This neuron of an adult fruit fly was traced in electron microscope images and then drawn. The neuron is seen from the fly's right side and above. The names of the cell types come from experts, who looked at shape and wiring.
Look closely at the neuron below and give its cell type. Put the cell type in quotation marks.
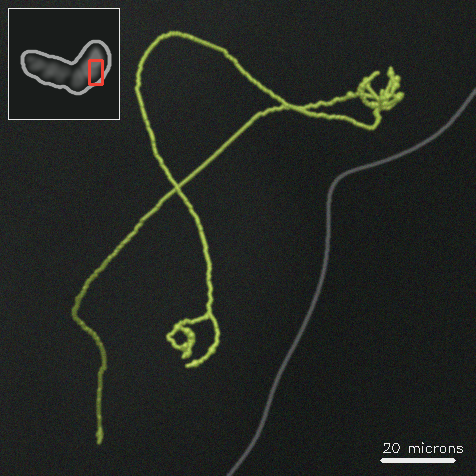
"ORN_VA4"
